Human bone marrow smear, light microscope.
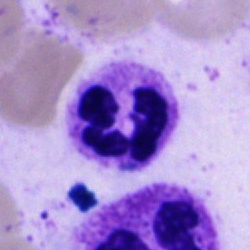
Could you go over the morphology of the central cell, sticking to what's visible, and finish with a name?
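A round, smooth outline bounds the cell. Its chromatin is dense and very dark purple. The cytoplasm shows no vacuoles. This is a segmented neutrophil.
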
